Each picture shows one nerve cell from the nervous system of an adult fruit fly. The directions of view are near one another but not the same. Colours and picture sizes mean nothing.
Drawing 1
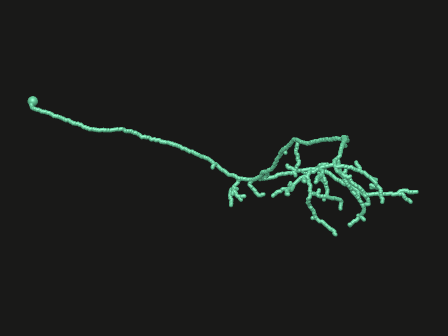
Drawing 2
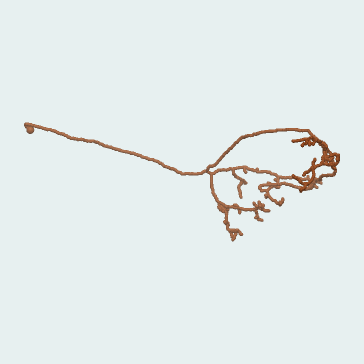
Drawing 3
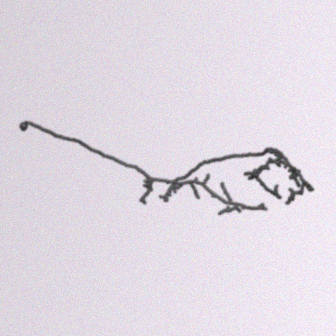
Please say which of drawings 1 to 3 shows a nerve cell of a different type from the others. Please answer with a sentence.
Drawing 2 is the odd one out.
